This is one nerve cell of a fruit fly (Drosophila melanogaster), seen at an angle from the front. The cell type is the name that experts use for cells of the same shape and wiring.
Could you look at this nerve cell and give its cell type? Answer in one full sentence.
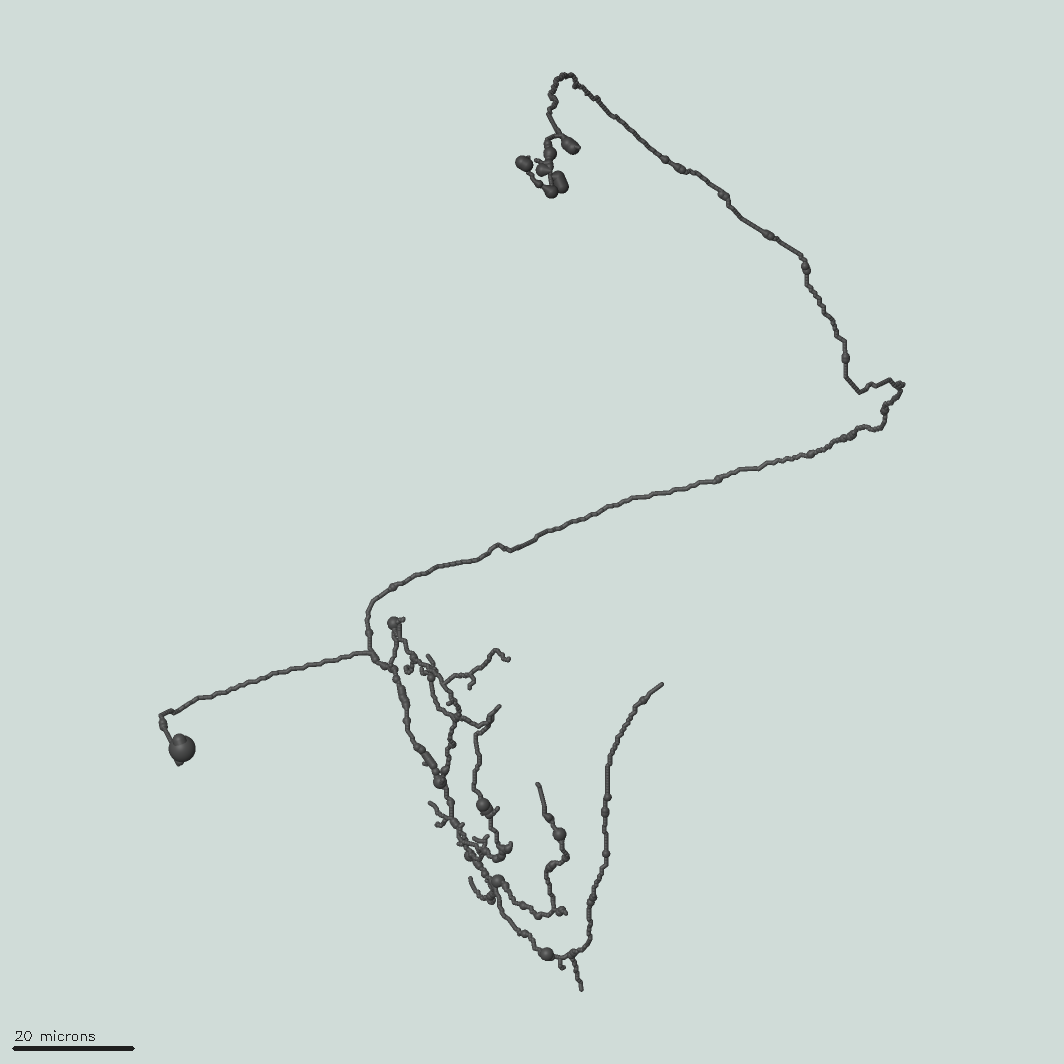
So far as cell type goes, this nerve cell is MeTu4d.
